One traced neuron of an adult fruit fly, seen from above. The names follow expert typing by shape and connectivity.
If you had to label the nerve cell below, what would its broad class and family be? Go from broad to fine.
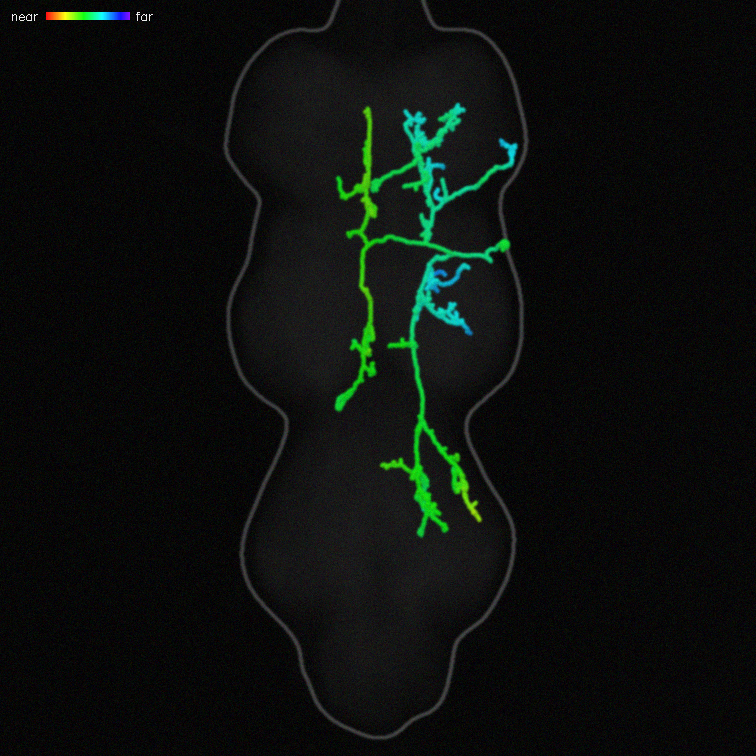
nerve-cord intrinsic neuron; hemilineage 18B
